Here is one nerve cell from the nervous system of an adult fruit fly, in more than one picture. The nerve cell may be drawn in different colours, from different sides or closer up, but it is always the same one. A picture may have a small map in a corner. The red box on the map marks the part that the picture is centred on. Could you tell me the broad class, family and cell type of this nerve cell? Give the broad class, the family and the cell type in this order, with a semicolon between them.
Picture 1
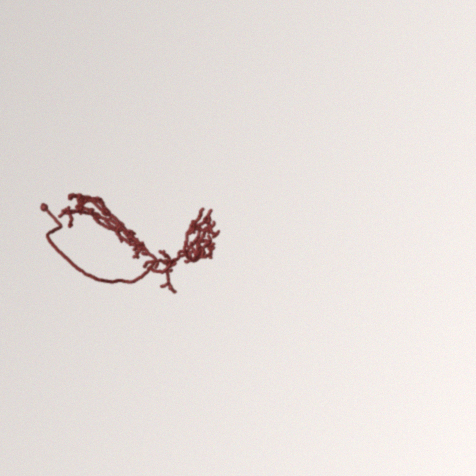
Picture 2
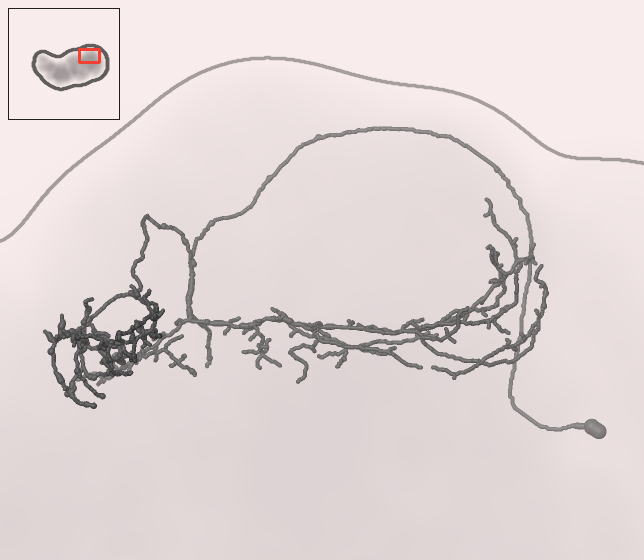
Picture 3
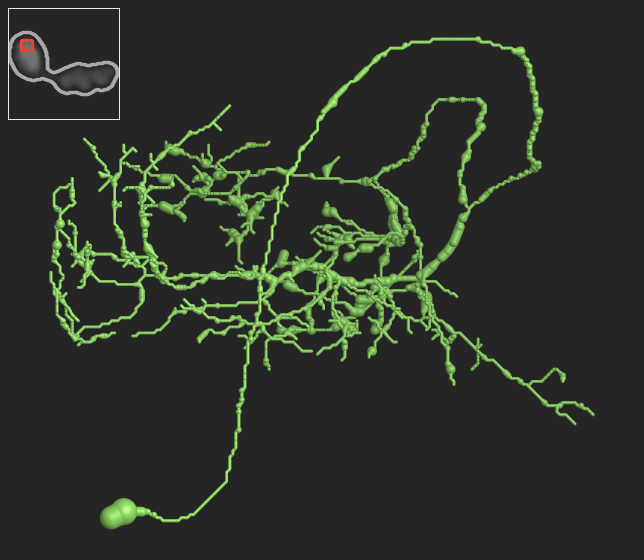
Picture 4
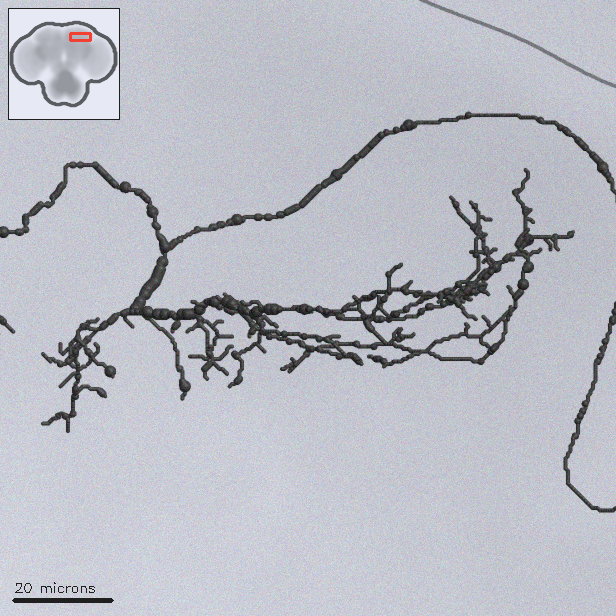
central-brain intrinsic neuron; hemilineage SLPav2; SMP047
